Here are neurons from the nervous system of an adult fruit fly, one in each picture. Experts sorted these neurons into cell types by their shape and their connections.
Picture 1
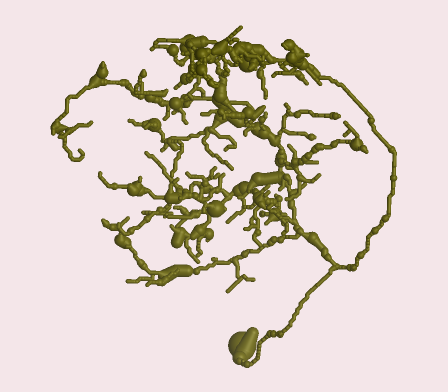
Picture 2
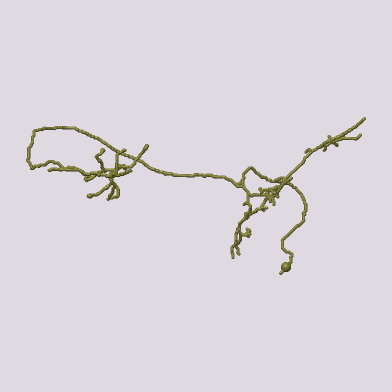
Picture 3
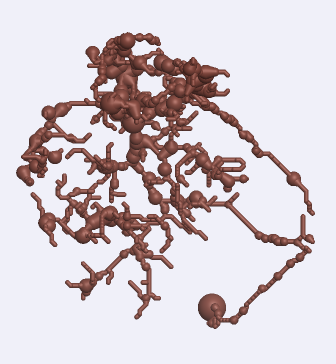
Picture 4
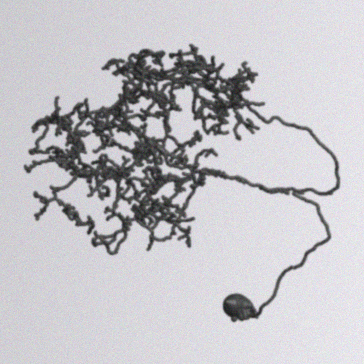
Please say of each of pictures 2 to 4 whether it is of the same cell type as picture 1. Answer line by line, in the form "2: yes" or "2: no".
2: no
3: yes
4: yes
